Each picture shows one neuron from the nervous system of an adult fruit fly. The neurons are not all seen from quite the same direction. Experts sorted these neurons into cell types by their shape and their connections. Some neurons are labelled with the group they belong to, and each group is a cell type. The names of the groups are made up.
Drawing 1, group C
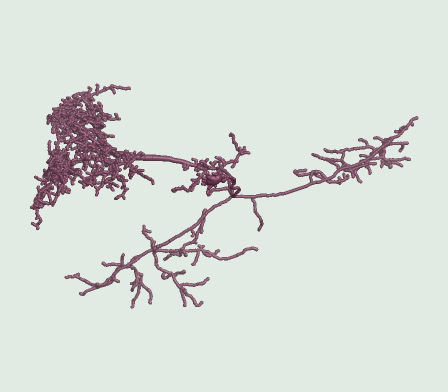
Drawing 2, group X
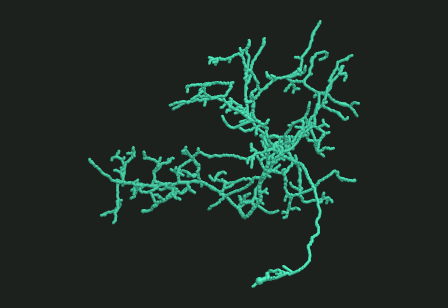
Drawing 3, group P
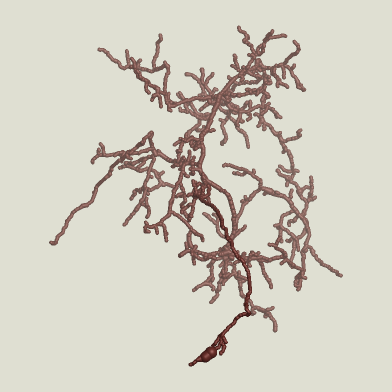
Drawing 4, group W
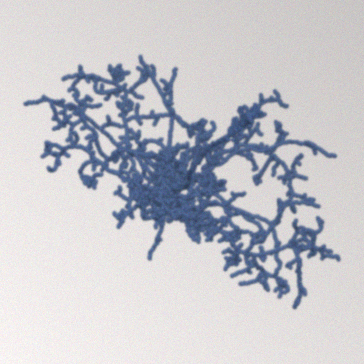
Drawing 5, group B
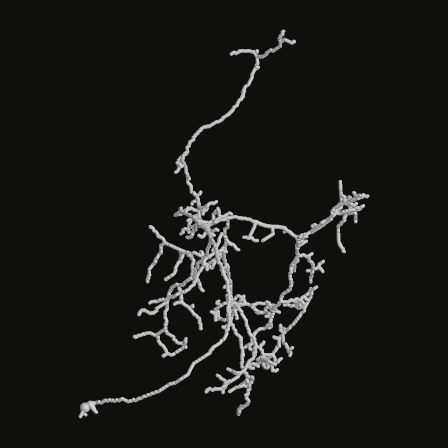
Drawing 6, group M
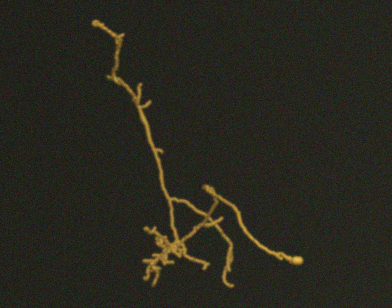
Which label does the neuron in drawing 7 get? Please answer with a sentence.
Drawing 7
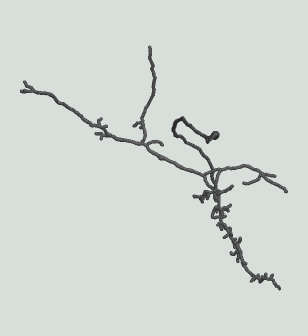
It belongs to group M.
